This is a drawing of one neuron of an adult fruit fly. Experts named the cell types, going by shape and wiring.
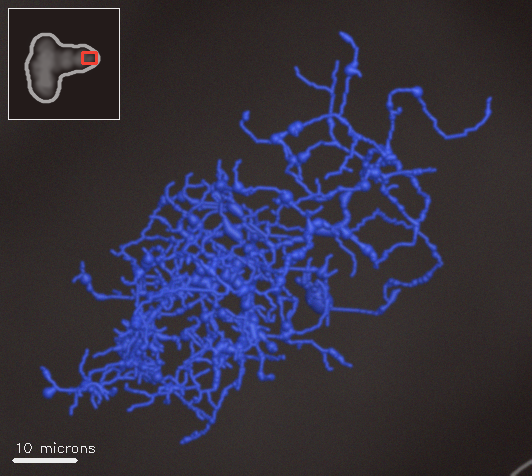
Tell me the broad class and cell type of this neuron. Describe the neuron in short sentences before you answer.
From left to right in the picture it spans about 75 microns. As drawn here it is about as wide as it is tall. Its broad class is nerve-cord intrinsic neuron. It is of cell type INXXX357.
